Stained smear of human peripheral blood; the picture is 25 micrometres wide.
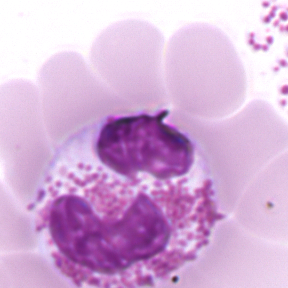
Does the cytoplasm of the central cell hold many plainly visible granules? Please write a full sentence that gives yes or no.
Yes, this cell has a cytoplasm with many visible granules.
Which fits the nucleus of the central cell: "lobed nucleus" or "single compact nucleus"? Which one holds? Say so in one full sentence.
The cell's nucleus is segmented into two or more lobes.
